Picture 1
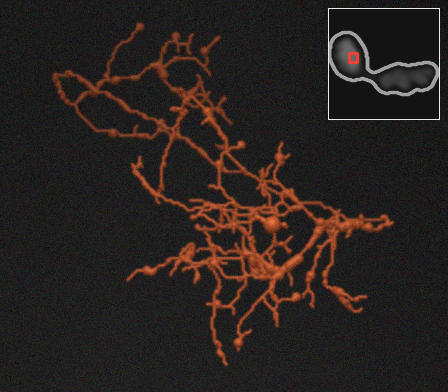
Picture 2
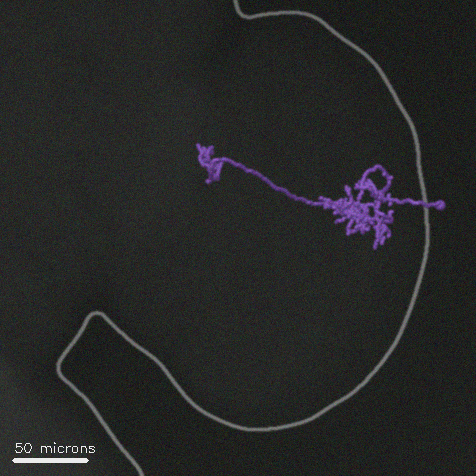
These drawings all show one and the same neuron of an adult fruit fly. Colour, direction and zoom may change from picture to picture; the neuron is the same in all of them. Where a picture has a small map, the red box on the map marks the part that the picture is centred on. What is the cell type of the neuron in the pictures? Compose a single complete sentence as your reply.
It is to cell type Tm26 that the neuron belongs.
